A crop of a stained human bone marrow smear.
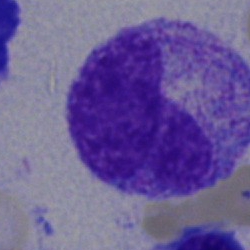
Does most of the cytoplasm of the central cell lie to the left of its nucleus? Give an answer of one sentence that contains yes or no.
No, most of its cytoplasm is found to the right of its nucleus.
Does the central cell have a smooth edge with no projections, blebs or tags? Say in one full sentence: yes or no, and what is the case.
Yes, the cell does have a smooth edge free of projections, blebs or tags.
